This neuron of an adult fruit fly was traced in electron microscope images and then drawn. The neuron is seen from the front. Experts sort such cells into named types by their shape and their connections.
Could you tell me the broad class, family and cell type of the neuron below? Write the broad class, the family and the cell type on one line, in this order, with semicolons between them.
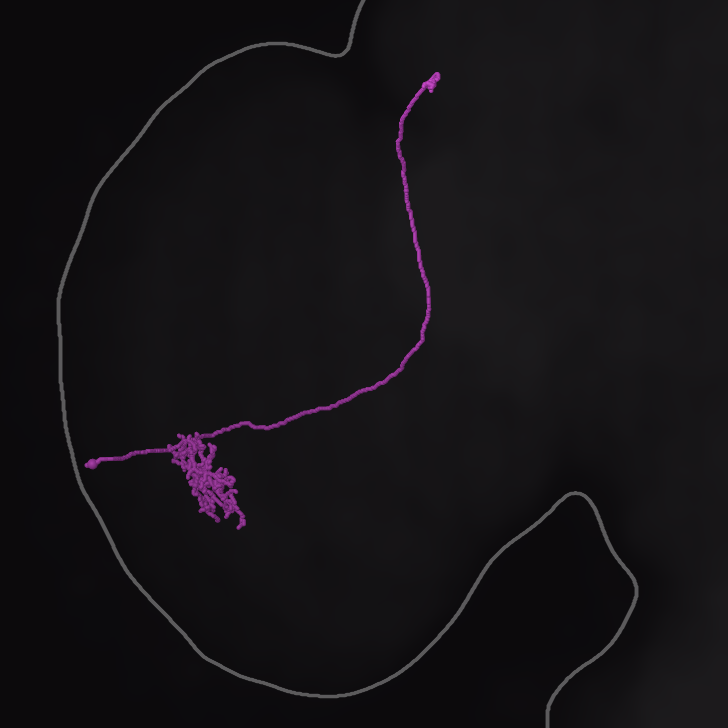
visual projection neuron; MeTu; MeTu1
